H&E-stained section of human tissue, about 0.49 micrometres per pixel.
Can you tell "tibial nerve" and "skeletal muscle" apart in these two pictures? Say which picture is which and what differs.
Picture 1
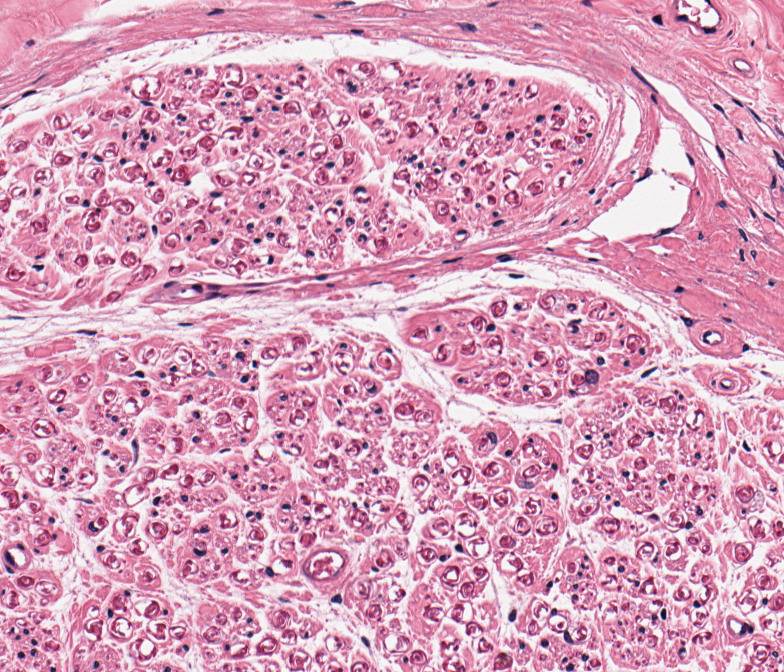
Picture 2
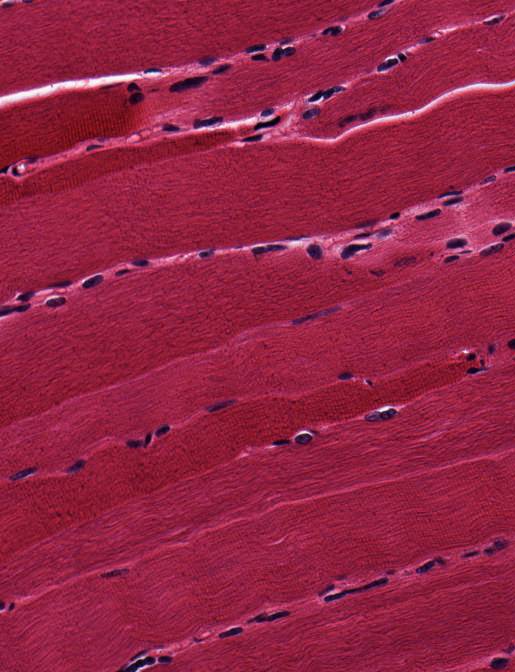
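The tibial nerve is picture 1, and the skeletal muscle is picture 2. In the nerve, a smaller oval bundle sits above a larger one filling the lower half, their fibres cut across as many small round profiles. Most show a pink core in a pale or clear ring, with small, dark oval nuclei scattered between, far fewer than the profiles. The muscle fibres are long, parallel and a deep, even pink, rising diagonally from lower left to upper right. Their nuclei, dark purple, flattened and elongated along the fibres, line the fibre edges.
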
